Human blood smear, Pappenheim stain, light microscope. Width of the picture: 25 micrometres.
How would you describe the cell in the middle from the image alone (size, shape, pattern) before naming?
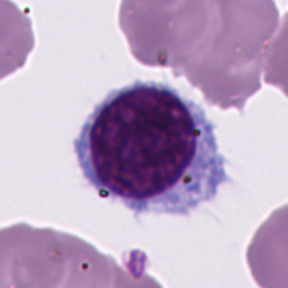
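The cell measures about 13 by 11 micrometres. Its edge is ragged, bearing fine hair-like projections that are clearest on the right and lower side. The nucleus is round in outline, about 10 micrometres across, and lies off-centre toward the upper left, occupying about 60% of the cell's area. Its chromatin is dark purple and mottled, with small paler patches. The cytoplasm is pale greyish blue. It is a hairy cell.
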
